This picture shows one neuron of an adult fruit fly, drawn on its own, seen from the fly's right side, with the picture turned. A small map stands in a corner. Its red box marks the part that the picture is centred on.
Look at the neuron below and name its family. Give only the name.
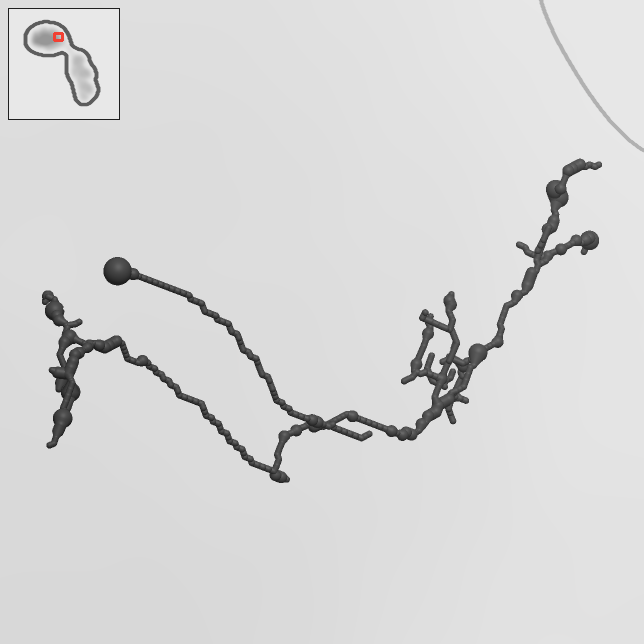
T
